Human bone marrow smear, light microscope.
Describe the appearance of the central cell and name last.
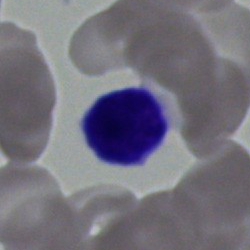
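Outline: roughly round, with slightly angular, faceted edges. Chromatin: very dense and dark, showing almost no texture. No distinct rim of cytoplasm is visible around the dark nucleus, and no granules appear in or around the cell. Name: lymphocyte.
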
